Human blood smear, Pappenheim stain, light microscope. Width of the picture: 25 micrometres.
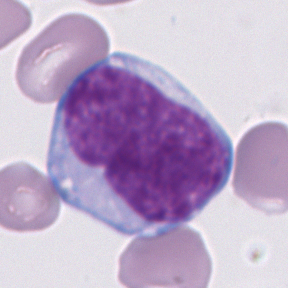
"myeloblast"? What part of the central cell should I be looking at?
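Yes, that's a myeloblast, and the clearest match is how much of the cell the nucleus takes up: about 70% of its area.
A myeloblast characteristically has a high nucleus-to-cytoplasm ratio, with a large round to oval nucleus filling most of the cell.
The cell is about 16 micrometres across, and the nucleus about 16 by 10 micrometres. Otherwise, the chromatin is finely stippled rather than clumped into dark blocks, and the cytoplasm is pale blue. The cytoplasm forms its widest rim on the lower-left side of the nucleus, and a single small clear spot lies in it at the lower left.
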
